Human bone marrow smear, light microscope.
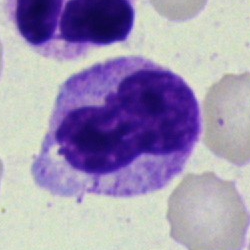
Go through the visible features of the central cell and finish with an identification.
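Roughly oval, this one, with a slightly uneven edge. A notch in the nucleus's upper edge folds it into two lobes. Faint, fine purplish granules sit in the cytoplasm. The dark lobed nucleus just above, top left, belongs to another cell. This one's a band neutrophil.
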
